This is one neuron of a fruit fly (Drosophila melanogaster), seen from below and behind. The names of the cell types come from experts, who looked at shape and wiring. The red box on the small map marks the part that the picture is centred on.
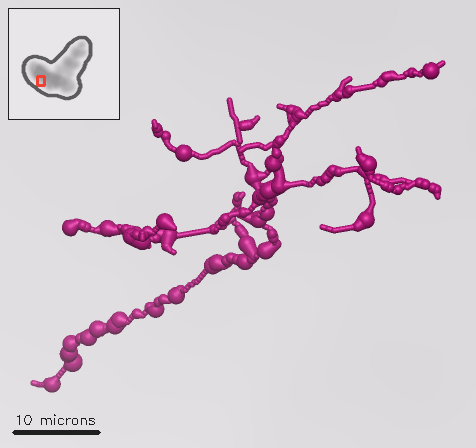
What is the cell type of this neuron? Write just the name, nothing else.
JO-mz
